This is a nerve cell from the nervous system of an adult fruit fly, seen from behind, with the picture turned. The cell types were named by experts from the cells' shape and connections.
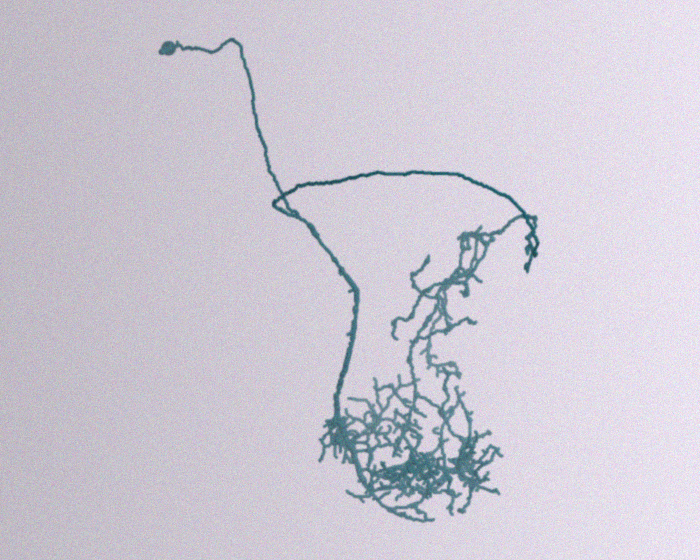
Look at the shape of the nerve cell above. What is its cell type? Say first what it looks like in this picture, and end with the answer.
Dozens of branch ends can be seen. As drawn here it is taller than it is wide. This is a central-brain intrinsic neuron. It is of cell type AVLP454_b4.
